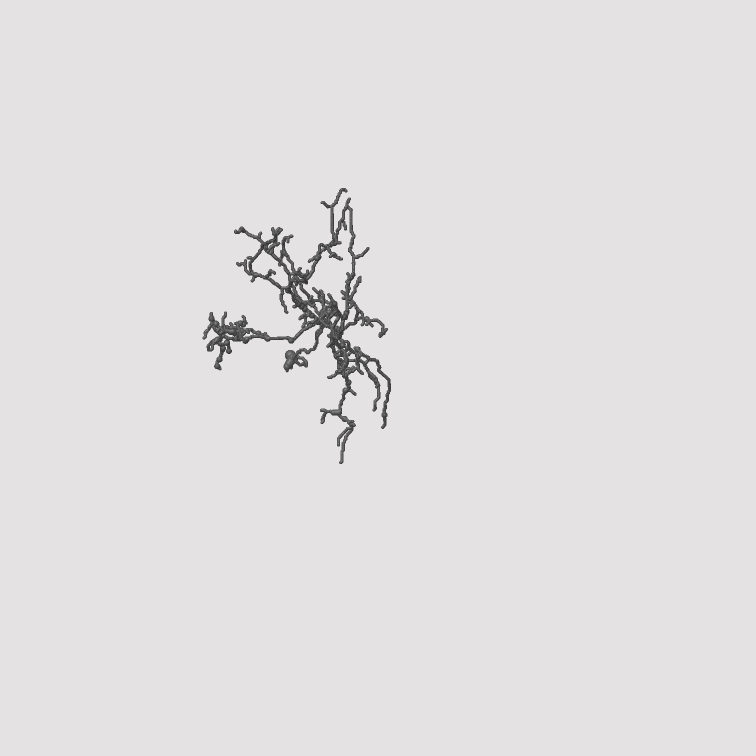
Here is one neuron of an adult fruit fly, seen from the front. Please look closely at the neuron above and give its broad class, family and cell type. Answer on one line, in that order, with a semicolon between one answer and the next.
nerve-cord intrinsic neuron; hemilineage 21A; IN21A062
